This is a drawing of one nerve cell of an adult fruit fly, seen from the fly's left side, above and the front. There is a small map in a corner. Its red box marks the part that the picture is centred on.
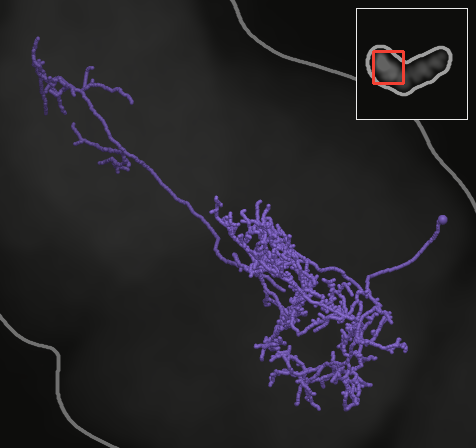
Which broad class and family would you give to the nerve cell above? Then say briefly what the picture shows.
It is a central-brain intrinsic neuron. Its family is hemilineage DL2_ventral. The cell body is on the right of the picture. The picture shows dozens of branch ends.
